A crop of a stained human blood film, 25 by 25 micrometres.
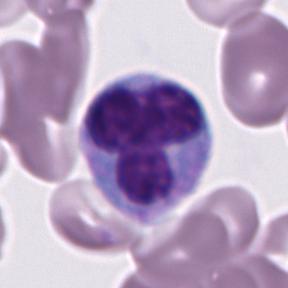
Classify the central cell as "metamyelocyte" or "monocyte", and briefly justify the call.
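Monocyte, I'd say. What settles it for me is the cytoplasm, which is pale blue-grey.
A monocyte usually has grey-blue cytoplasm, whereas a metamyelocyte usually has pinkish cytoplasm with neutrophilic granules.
Looking at the nucleus, two lobes sit side by side at the top and a third lies below them. The chromatin is dark purple and coarsely clumped, and I can't make out any nucleoli.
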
